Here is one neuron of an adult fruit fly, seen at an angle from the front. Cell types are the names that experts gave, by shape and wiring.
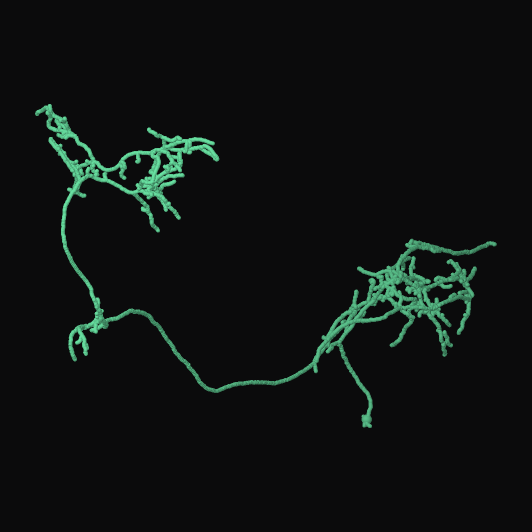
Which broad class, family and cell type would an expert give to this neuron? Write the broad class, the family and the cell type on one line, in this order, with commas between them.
ascending neuron, hemilineage 27X, AN27X009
